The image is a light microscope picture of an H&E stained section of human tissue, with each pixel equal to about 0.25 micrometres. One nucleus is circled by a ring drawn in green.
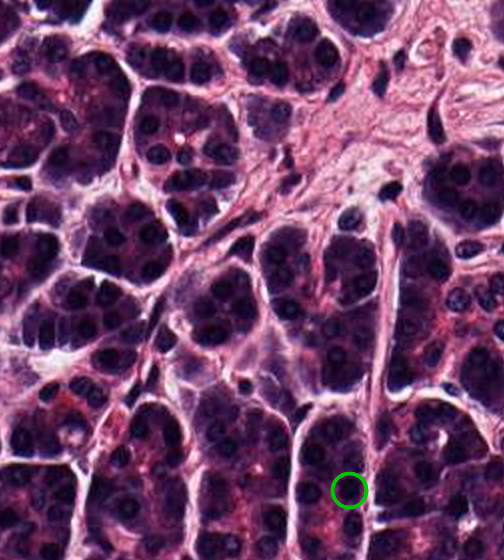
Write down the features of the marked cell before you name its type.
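The nucleus is round and dark-staining, with a smooth outline. The cytoplasm is purplish-pink with a granular texture. The cell sits at the edge of a compact, elongated cluster of similar cells bounded by a thin pale band of fibres. The marked nucleus belongs to a pancreatic acinar cell.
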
